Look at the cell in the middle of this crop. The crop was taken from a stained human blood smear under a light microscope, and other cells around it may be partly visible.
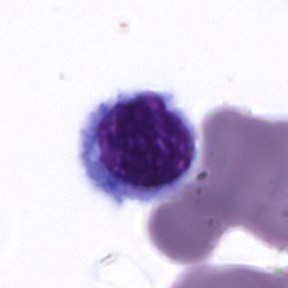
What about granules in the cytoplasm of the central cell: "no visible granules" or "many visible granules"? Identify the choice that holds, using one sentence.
What its cytoplasm shows is an absence of visible granules.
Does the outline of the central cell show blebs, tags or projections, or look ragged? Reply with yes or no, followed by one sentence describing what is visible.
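Yes. The cell is roughly round with a fuzzy, ragged edge.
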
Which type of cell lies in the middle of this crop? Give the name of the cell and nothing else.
plasma cell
